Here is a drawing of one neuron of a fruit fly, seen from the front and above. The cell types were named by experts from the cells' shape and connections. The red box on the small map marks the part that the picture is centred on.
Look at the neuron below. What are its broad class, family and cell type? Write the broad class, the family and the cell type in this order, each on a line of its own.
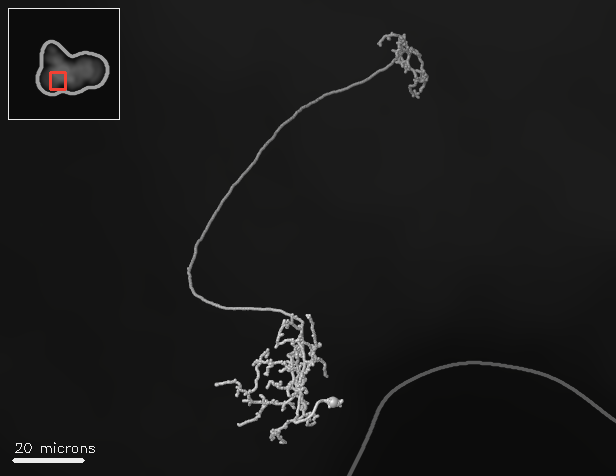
optic-lobe intrinsic neuron
Tm
Tm36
